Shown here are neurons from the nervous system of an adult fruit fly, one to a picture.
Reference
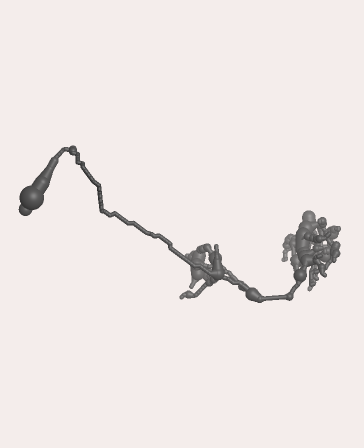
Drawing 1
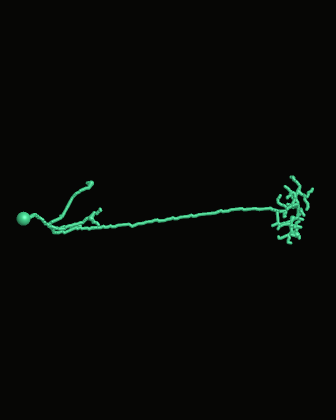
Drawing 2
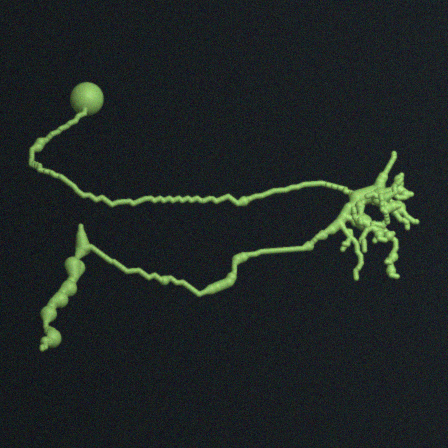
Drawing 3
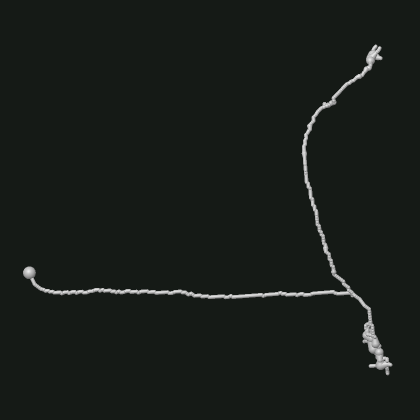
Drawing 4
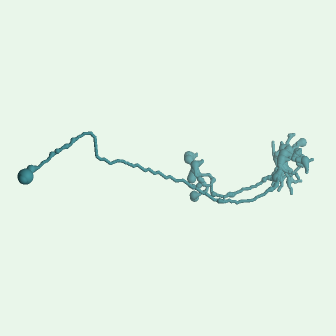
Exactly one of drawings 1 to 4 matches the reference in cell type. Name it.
Drawing 4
